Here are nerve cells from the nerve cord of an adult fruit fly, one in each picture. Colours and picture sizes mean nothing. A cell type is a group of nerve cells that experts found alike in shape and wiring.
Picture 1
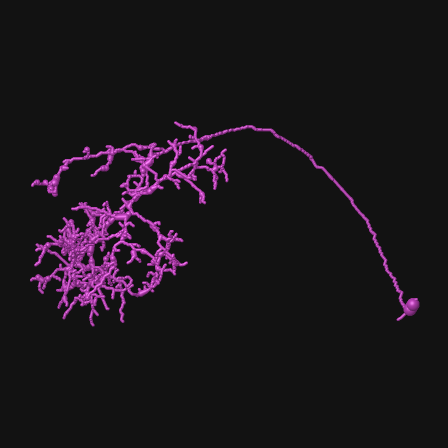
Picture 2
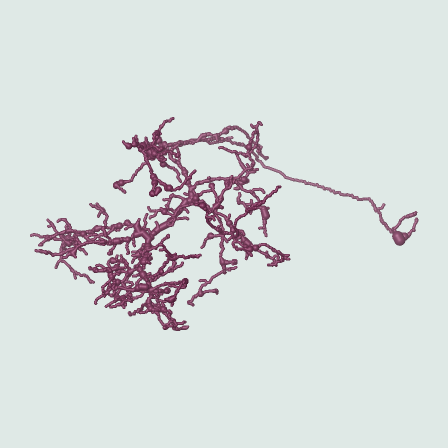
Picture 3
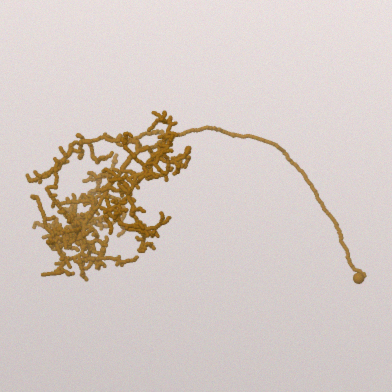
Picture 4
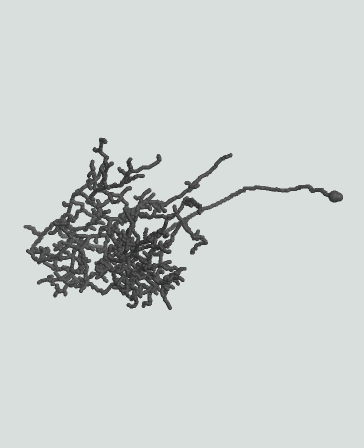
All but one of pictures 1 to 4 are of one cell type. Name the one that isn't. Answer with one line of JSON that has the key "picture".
{"picture": 2}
